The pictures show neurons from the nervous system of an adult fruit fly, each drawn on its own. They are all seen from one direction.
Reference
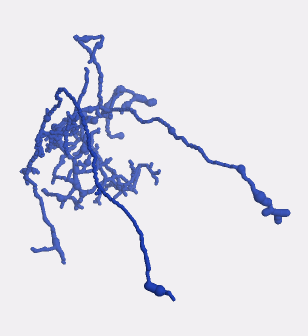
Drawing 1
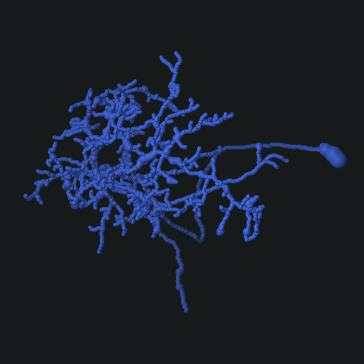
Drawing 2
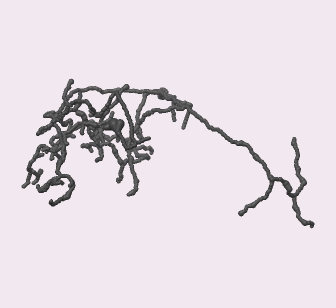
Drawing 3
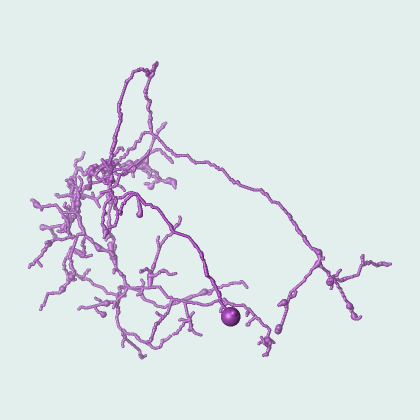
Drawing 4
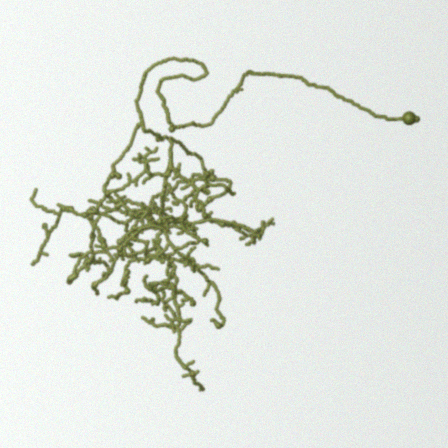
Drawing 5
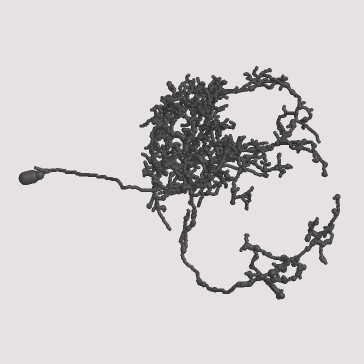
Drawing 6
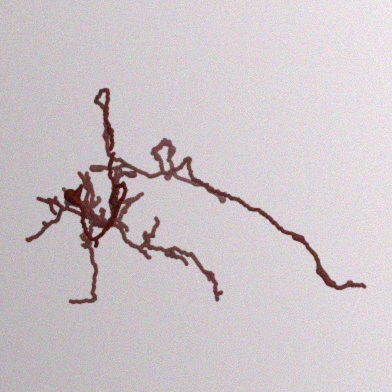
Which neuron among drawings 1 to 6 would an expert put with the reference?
Drawing 6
